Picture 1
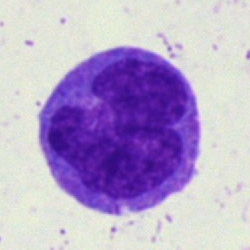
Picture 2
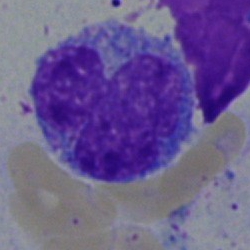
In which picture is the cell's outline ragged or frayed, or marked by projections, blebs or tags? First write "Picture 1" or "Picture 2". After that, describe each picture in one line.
Picture 2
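In picture 1: The cell outline is round and smooth.
In picture 2: The outer edge of the cytoplasm is ragged rather than smooth.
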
